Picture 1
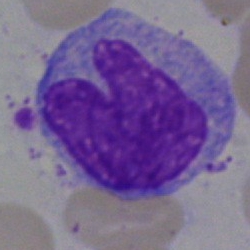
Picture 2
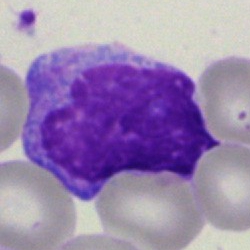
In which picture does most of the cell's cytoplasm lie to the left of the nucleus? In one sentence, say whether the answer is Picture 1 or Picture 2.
In picture 2, most of the cytoplasm is found to the left of the nucleus.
